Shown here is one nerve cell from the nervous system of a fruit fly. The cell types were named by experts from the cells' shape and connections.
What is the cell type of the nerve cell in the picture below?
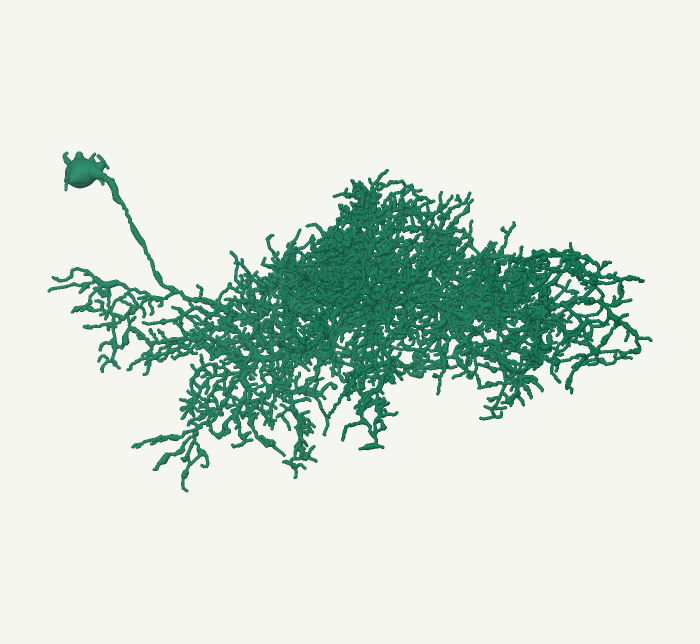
AVLP086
